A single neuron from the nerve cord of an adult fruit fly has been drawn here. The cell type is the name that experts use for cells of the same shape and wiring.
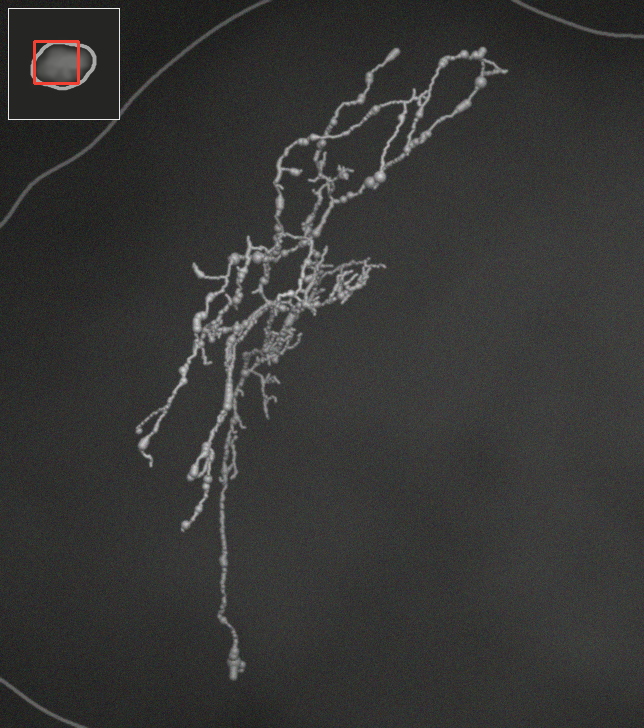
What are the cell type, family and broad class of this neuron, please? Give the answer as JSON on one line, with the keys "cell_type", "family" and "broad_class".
{"cell_type": "IN12A042", "family": "hemilineage 12A", "broad_class": "nerve-cord intrinsic neuron"}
